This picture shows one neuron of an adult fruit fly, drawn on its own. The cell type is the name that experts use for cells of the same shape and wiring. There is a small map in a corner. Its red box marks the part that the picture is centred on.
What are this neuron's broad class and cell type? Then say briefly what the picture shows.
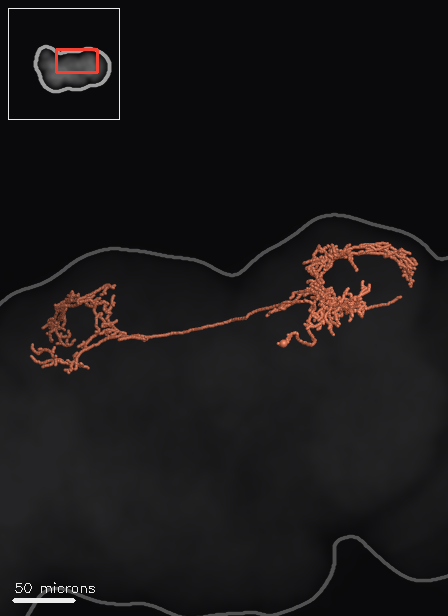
This is a central-brain intrinsic neuron. It is of cell type CL317. From left to right in the picture it spans about 300 microns. The picture shows dozens of branch ends.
